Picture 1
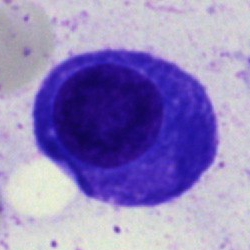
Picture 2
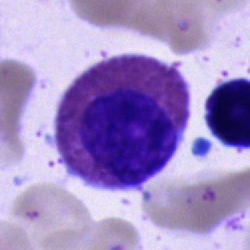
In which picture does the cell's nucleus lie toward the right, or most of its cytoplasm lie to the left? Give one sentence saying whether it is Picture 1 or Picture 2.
The nucleus of the cell in picture 2 is positioned toward the right side.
